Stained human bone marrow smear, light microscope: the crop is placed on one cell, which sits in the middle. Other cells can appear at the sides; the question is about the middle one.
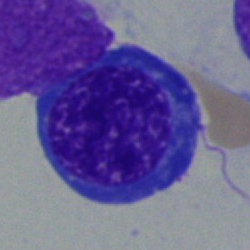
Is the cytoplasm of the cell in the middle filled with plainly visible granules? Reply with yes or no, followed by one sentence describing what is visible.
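No. No granules are visible in the cytoplasm.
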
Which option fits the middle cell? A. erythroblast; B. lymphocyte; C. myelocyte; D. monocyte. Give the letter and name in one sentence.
Option A holds up: the cell in the middle is an erythroblast.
